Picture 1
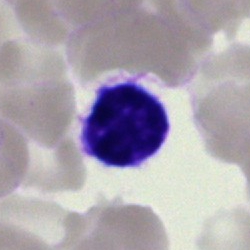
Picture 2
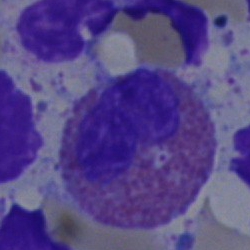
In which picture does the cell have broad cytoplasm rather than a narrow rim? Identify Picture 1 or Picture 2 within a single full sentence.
Picture 2 shows a cell with plenty of cytoplasm around its nucleus.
